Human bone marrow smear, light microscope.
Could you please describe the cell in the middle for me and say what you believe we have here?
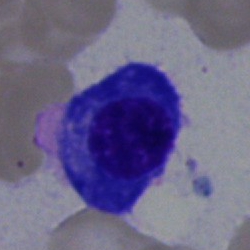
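Let me start with the outline: roughly oval, its edge slightly irregular and bumpy. The nucleus sits off-centre, over to the right. Cytoplasm makes a broad rim, widest on the left of the nucleus, with no distinct granules. So this is a plasma cell.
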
